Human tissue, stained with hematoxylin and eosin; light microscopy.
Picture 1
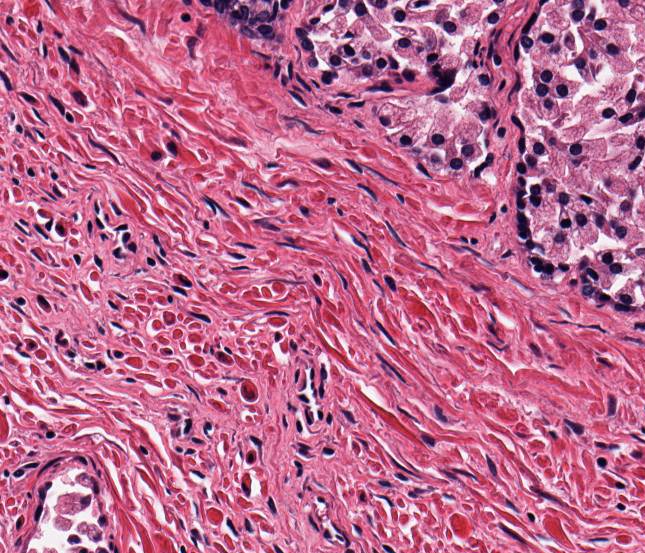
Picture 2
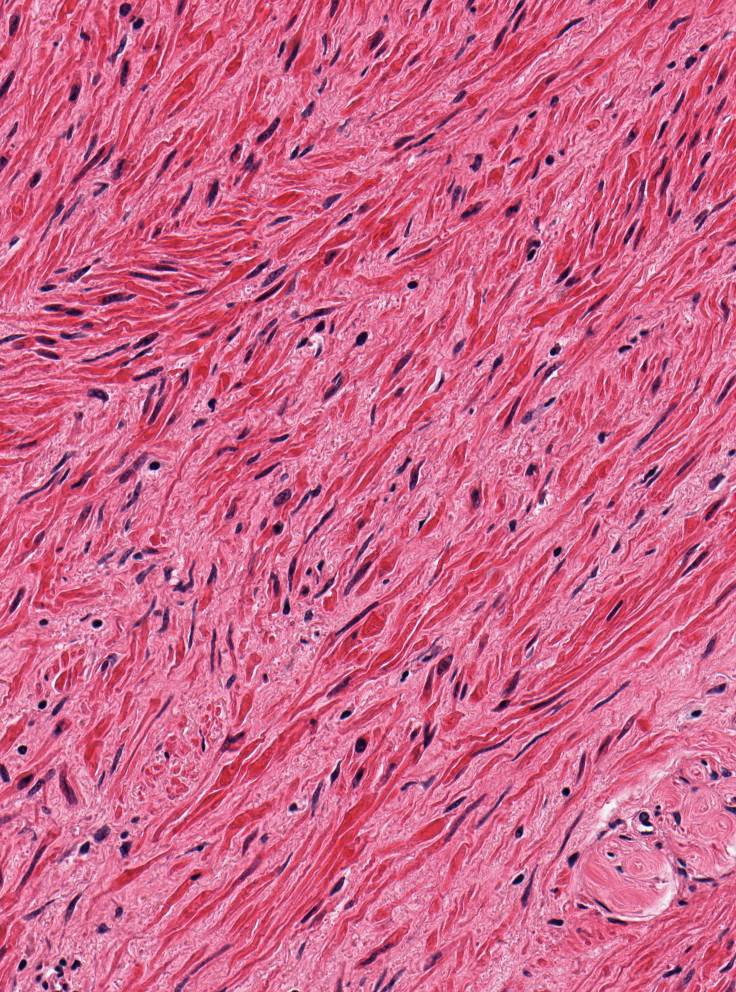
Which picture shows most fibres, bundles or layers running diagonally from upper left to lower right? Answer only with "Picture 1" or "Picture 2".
Picture 1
